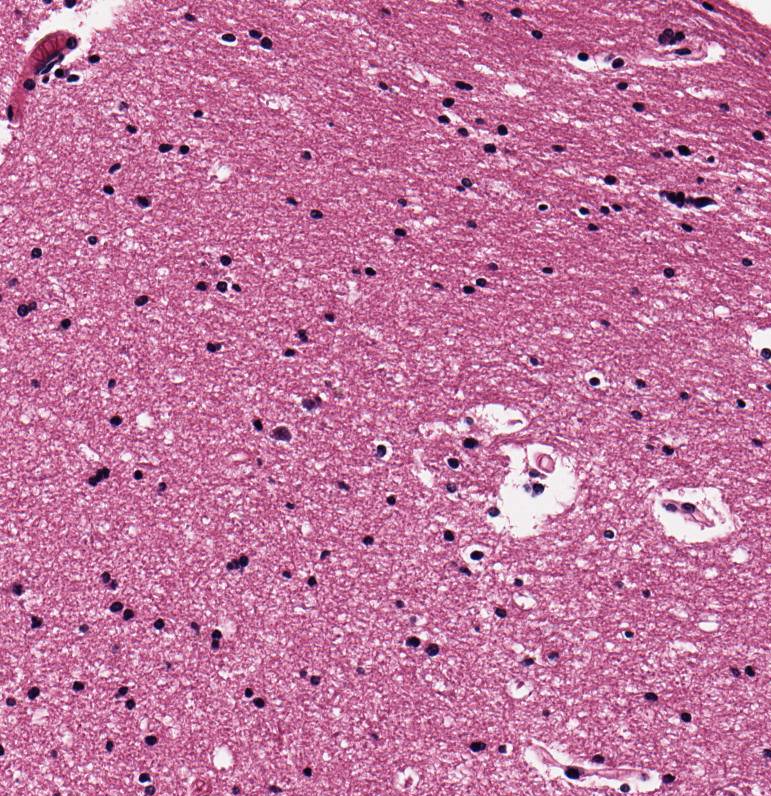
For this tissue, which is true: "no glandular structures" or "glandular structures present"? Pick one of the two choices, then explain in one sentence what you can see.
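No glandular structures. The whole field is a finely fibrillary, pale pink background with no glands or epithelium.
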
